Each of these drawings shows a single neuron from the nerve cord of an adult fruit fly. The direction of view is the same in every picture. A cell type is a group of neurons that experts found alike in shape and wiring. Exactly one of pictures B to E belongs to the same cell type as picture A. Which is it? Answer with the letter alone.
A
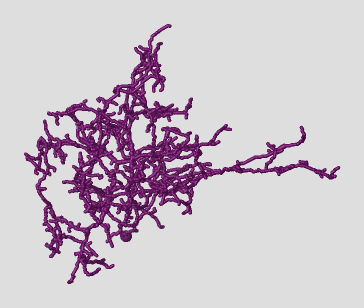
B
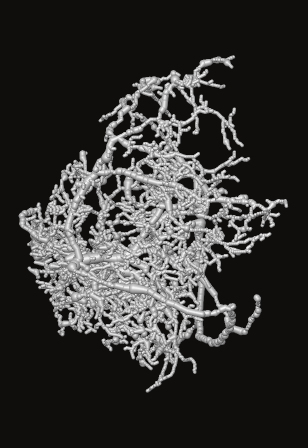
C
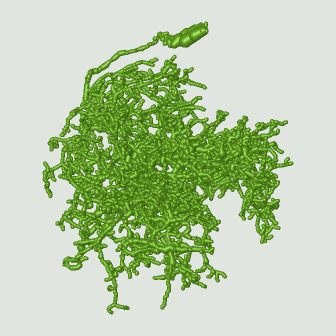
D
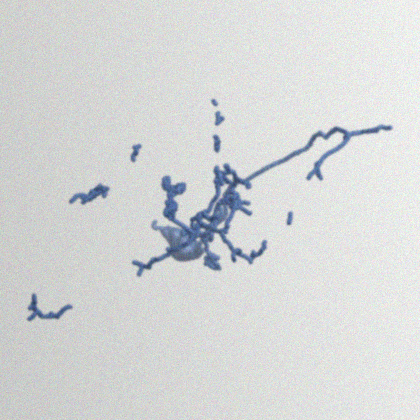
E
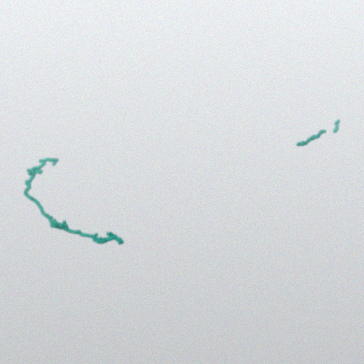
D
